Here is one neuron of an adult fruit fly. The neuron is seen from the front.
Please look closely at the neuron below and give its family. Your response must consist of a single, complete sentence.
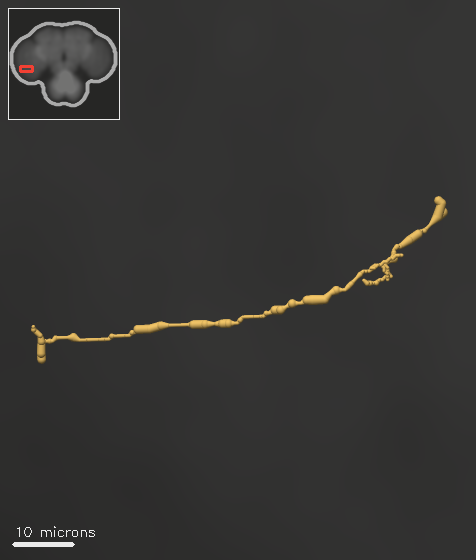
The neuron is filed under family class visual.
